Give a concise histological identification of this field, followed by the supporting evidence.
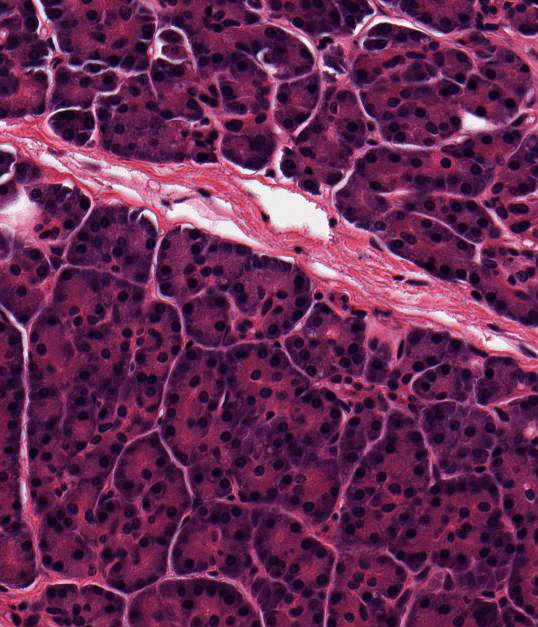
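I'd call this exocrine pancreas. Densely packed cells fill the field, gathered into small rounded packets outlined by thin septa.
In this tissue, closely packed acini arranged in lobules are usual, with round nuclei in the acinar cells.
The nuclei here are indeed small, round and dark-staining, and the cytoplasm is abundant and purple-pink. Across the upper part, a broad band of pink fibrous connective tissue runs diagonally from the left edge down toward the right edge.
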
